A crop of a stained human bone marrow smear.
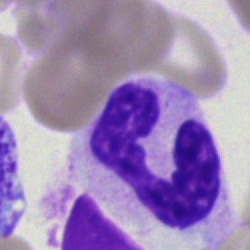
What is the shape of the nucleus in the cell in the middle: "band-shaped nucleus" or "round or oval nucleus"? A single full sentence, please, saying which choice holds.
What the nucleus forms is a curved band rather than separate lobes.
